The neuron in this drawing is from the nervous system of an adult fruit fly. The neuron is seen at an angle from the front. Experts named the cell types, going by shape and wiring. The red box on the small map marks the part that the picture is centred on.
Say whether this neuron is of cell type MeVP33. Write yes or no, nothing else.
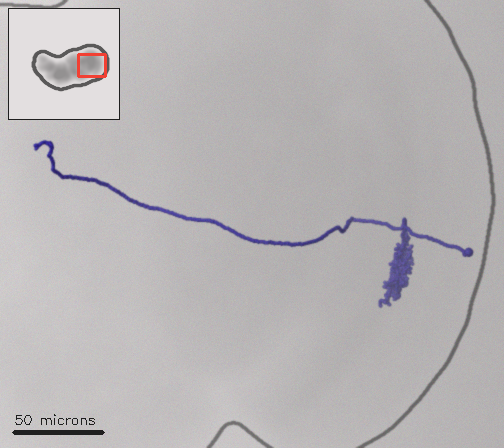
no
